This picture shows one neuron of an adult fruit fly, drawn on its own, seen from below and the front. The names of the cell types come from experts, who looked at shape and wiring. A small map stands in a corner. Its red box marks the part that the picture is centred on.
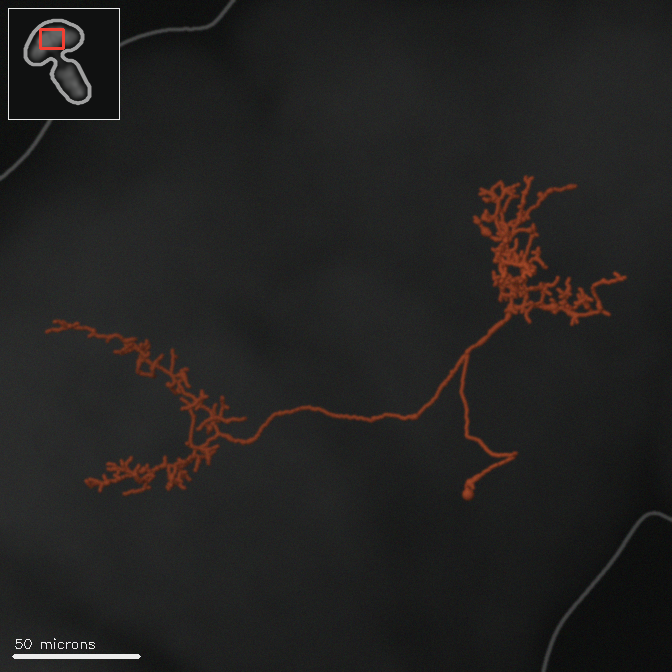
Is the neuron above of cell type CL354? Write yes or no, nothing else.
no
